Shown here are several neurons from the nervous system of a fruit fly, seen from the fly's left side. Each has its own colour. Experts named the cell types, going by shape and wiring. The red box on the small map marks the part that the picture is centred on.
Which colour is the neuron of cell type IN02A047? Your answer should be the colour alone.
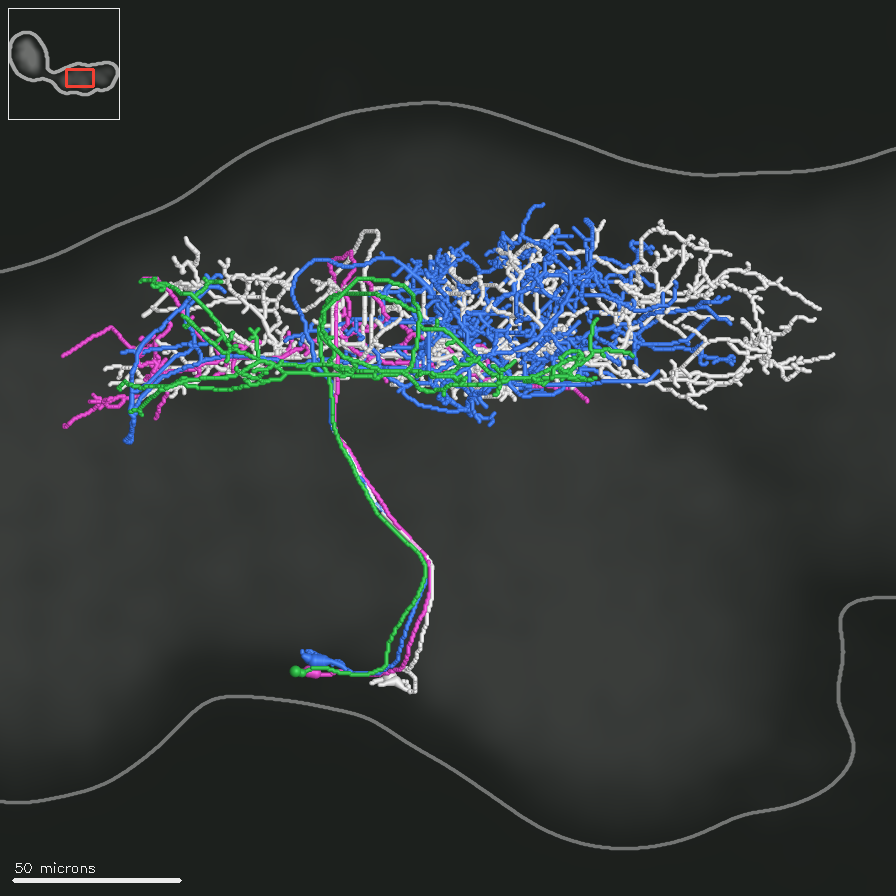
green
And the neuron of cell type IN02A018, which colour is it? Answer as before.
white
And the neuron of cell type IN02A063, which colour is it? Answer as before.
magenta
